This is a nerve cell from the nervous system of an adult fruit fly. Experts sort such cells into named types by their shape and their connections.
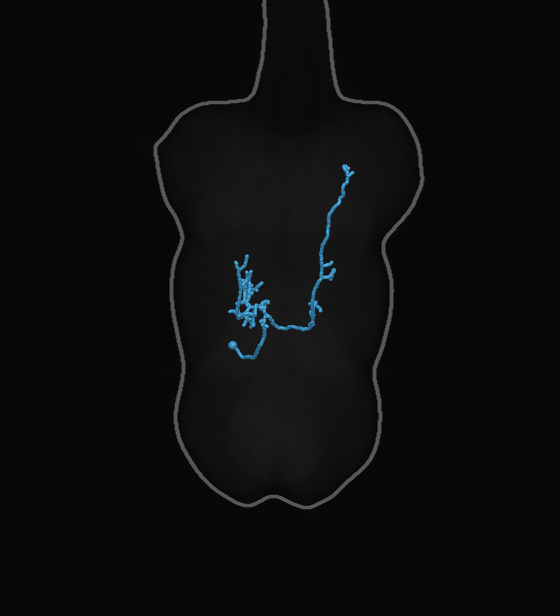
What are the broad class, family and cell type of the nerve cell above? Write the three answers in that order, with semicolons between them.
nerve-cord intrinsic neuron; hemilineage 07B; IN07B087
